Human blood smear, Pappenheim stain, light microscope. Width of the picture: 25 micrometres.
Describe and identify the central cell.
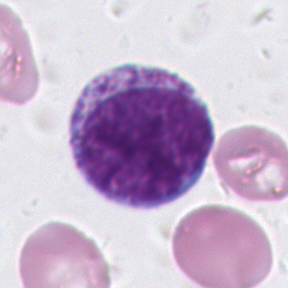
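The cell has a round, smooth outline and measures about 13 micrometres across. Its nucleus measures about 12 by 10 micrometres. The cytoplasm is bluish-purple and forms a crescent that is widest at the top of the cell. At the top, the cytoplasm has a mottled, finely speckled texture. This cell is a myelocyte.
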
